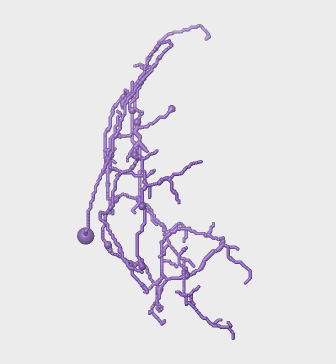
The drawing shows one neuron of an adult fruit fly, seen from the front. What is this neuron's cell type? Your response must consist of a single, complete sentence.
For this neuron, the cell type is Li35.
